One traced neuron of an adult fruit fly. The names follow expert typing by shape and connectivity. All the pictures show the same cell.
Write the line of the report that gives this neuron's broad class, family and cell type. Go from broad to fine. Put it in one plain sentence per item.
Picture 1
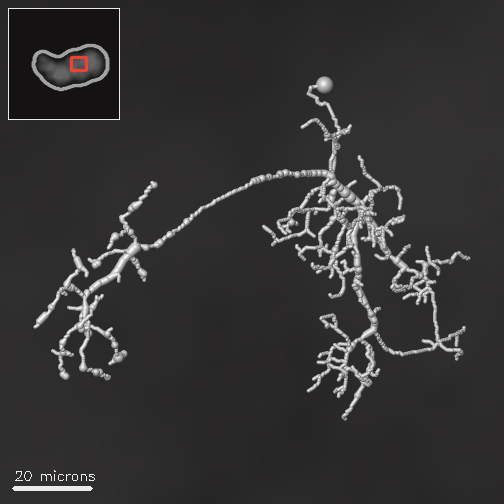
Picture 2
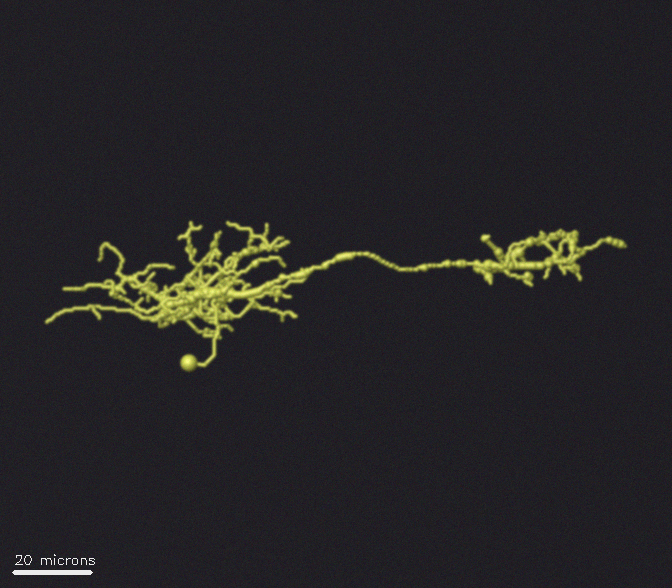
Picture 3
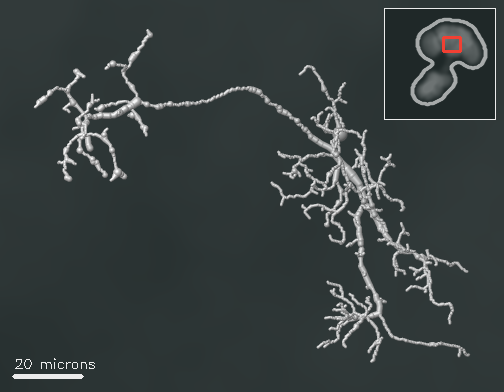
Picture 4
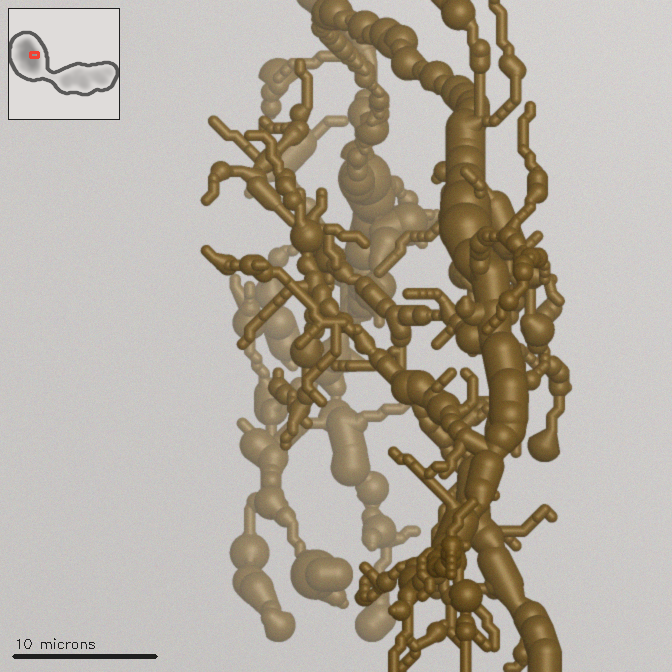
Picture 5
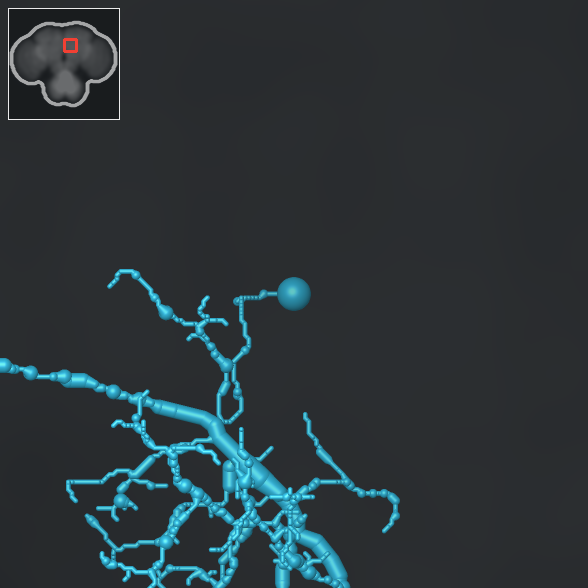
A central-brain intrinsic neuron of hemilineage DM6_posterior, type PS281.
